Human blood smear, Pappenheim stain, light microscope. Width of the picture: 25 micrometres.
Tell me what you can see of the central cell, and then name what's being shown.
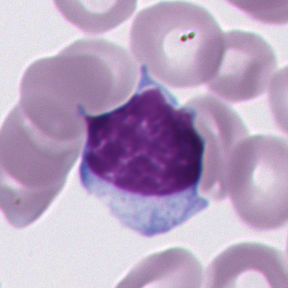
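Cytoplasm mostly below nucleus; thin rim above. Cytoplasm pale blue, no visible granules. Nucleoli not seen. Cell is a typical lymphocyte.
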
